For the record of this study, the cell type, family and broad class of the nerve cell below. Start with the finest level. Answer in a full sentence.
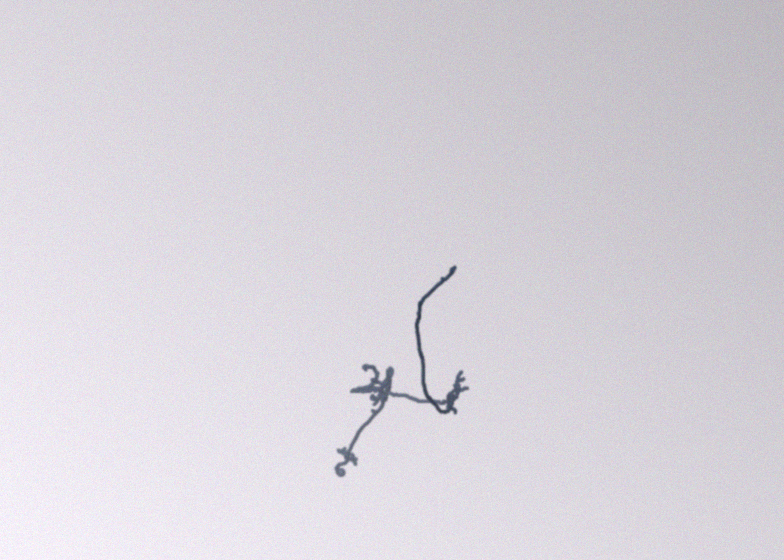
Type AN07B085 of hemilineage 07B, an ascending neuron.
